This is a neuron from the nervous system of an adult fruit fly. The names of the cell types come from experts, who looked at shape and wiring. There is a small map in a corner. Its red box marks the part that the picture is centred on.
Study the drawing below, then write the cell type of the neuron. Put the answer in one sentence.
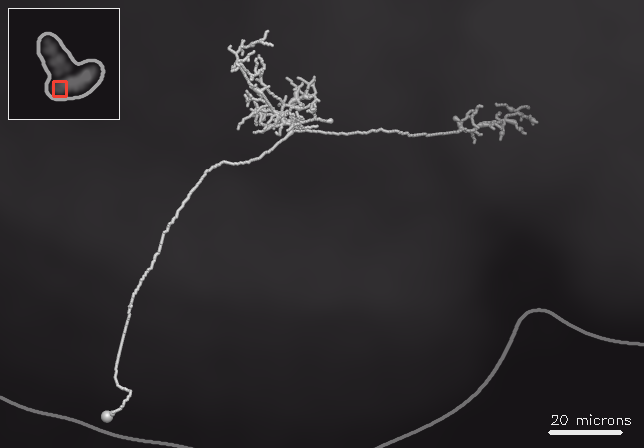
The cell type is TmY20.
